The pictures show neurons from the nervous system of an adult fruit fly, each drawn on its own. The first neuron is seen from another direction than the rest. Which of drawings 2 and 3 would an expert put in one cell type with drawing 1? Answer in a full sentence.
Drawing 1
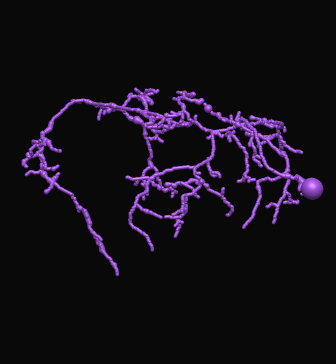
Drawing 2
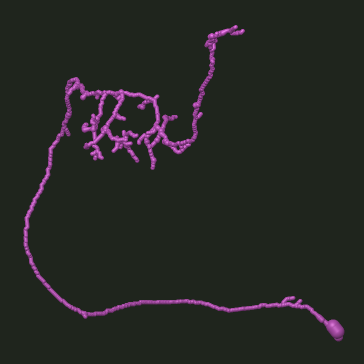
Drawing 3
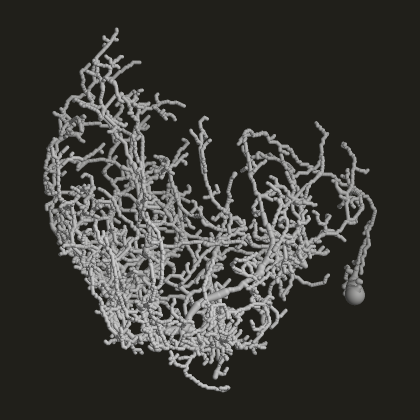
None of them is of the same cell type.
